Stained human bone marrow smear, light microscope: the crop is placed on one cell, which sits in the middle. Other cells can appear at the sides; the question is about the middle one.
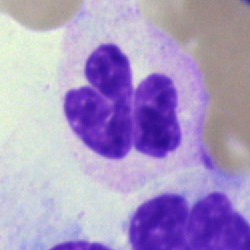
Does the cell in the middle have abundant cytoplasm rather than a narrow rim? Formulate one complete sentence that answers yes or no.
Yes, it is abundant cytoplasm that surrounds its nucleus.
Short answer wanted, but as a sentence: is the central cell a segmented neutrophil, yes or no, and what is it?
Yes, the middle cell of the field is a segmented neutrophil.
